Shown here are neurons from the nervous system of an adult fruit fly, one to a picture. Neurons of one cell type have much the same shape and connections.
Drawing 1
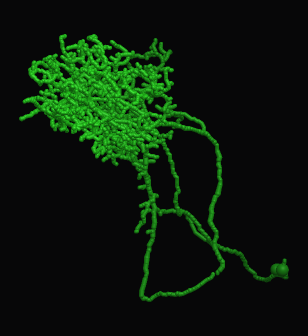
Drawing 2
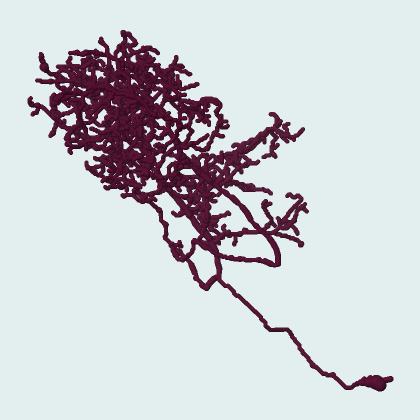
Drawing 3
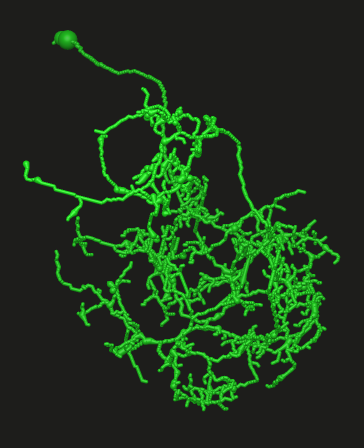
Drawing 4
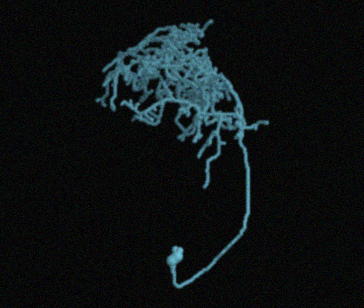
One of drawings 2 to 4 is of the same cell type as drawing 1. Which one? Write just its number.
2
